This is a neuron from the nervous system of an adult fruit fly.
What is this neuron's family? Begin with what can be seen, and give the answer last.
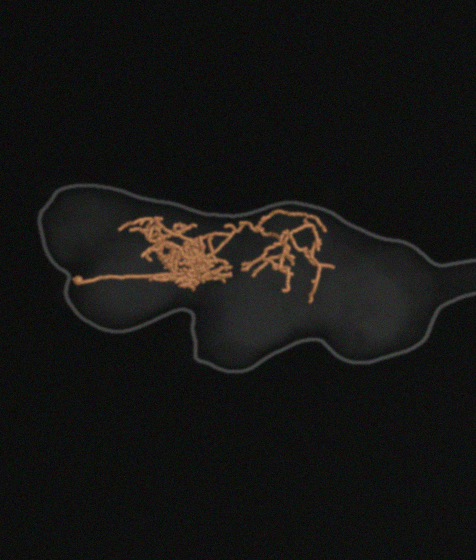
Its cell body lies on the left of the picture. As drawn here it is more than twice as wide as it is tall. It is a nerve-cord intrinsic neuron. The family is hemilineage 06B.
